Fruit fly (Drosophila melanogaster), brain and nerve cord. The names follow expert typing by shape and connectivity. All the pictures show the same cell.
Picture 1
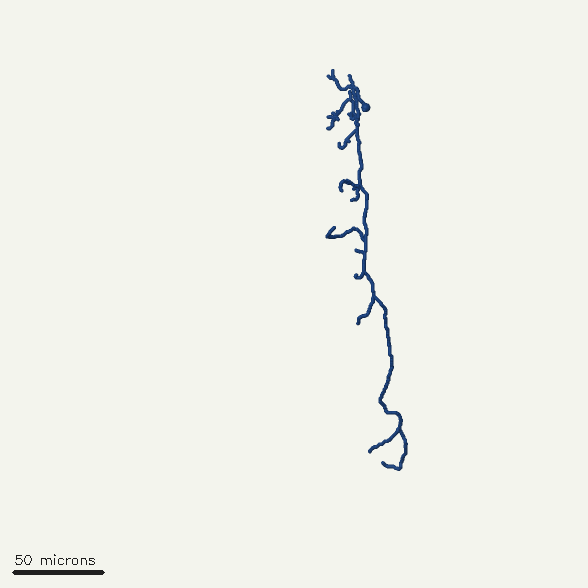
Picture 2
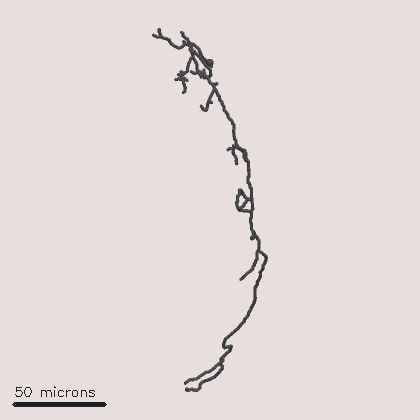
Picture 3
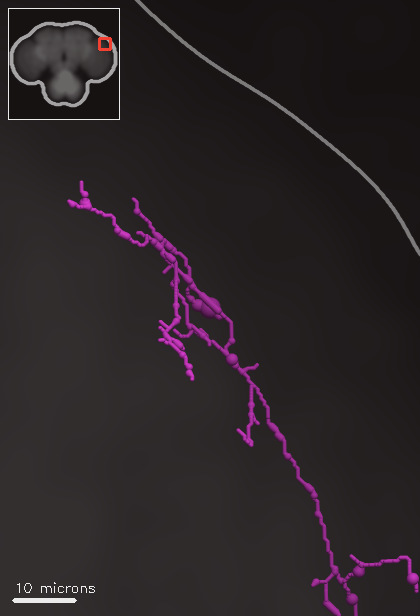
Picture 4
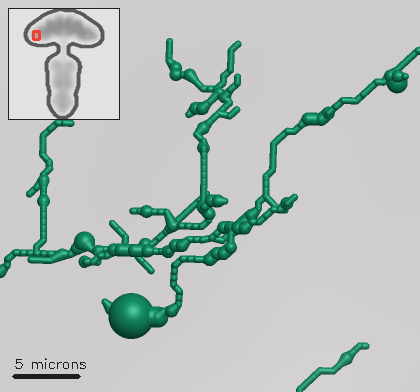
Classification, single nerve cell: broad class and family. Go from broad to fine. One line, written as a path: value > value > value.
optic-lobe intrinsic neuron > Cm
